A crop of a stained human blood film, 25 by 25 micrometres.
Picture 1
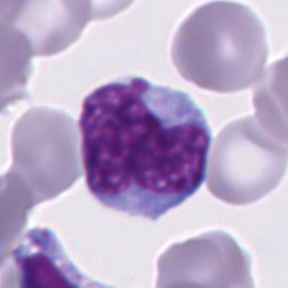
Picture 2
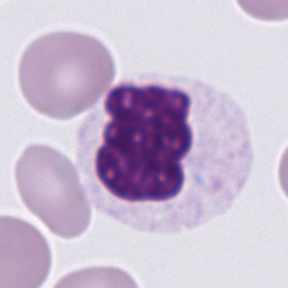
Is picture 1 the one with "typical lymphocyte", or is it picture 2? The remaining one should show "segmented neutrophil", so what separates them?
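Here, picture 1 is the typical lymphocyte and picture 2 the segmented neutrophil. Start with the nucleus: the segmented neutrophil's, about 10 micrometres across, has notches along its left and right edges that give it a lobed outline. In the typical lymphocyte the nucleus fills about 70% of a cell about 12 micrometres across, and the cytoplasm shows mainly at the upper right and along the bottom.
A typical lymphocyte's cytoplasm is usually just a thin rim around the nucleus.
The segmented neutrophil has a wide rim of cytoplasm, broadest on the right of its roughly round, smooth outline. Next, colour: pale greyish blue cytoplasm in the lymphocyte, pale greyish-lilac in the neutrophil.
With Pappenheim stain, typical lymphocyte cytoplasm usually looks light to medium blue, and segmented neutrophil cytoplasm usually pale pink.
Fine lilac dots are scattered evenly through the neutrophil's cytoplasm, while the lymphocyte's shows no distinct granules and no clear vacuoles. The chromatin is coarse and clumped with small pale gaps in the lymphocyte, and dark purple and dense with small pale spots in the neutrophil.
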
